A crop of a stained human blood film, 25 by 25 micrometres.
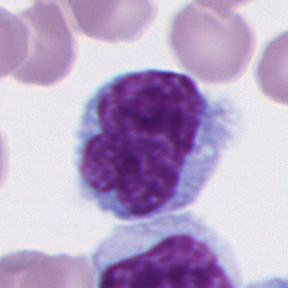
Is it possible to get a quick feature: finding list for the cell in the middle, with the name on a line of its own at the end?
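Colour: pale greyish-blue cytoplasm, it seems.
Rim: wider on the right than on the left.
Edge: fine hair-like projections fringing the right side.
Granules: none distinct that I can see.
Name: monocyte.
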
